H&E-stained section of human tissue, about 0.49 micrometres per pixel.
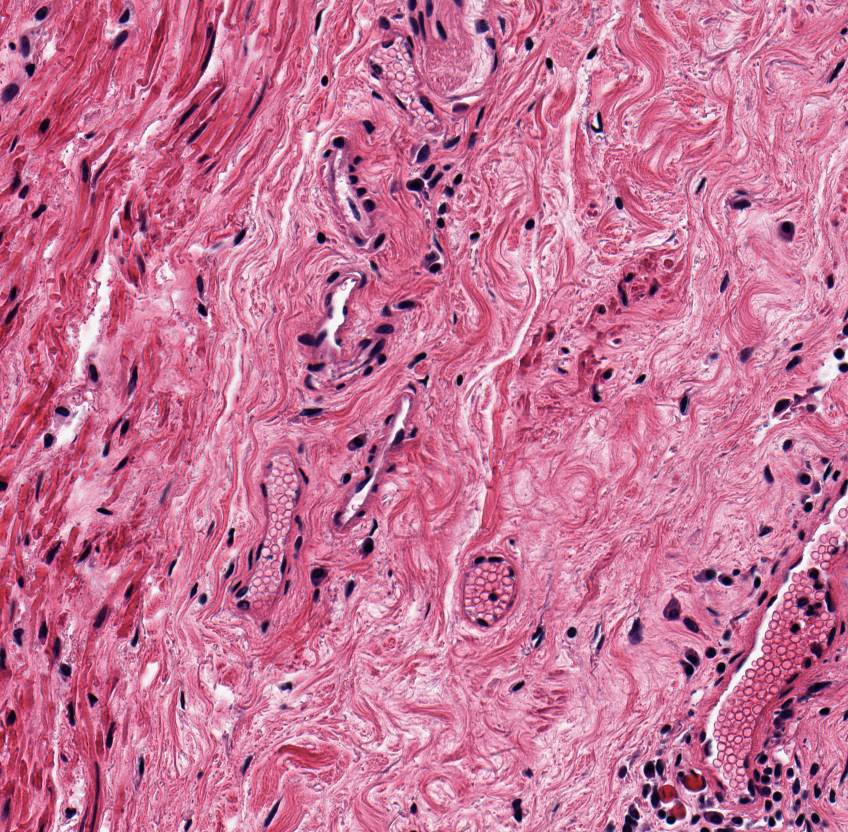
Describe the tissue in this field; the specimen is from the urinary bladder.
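Look first at the centre and right of the field, where the collagen bundles are wavy and interlace in many directions. Now move to the left side: there the bundles are more compact and more deeply eosinophilic than in the centre. The nuclei among the fibres are sparse, small, dark and mostly elongated. Down in the lower right corner, notice a cluster of small, round, dark nuclei.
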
